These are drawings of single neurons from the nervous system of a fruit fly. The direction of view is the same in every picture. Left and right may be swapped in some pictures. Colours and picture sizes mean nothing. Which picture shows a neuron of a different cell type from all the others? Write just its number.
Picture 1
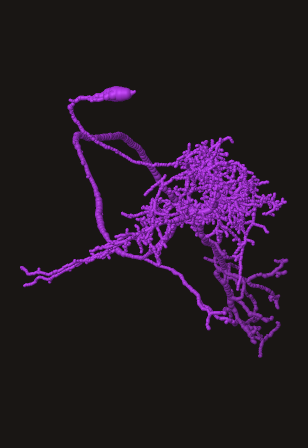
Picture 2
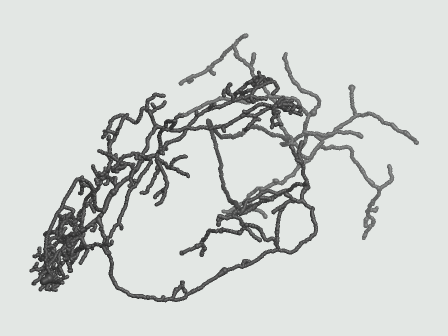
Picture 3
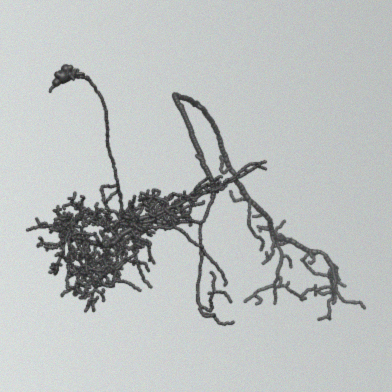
2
